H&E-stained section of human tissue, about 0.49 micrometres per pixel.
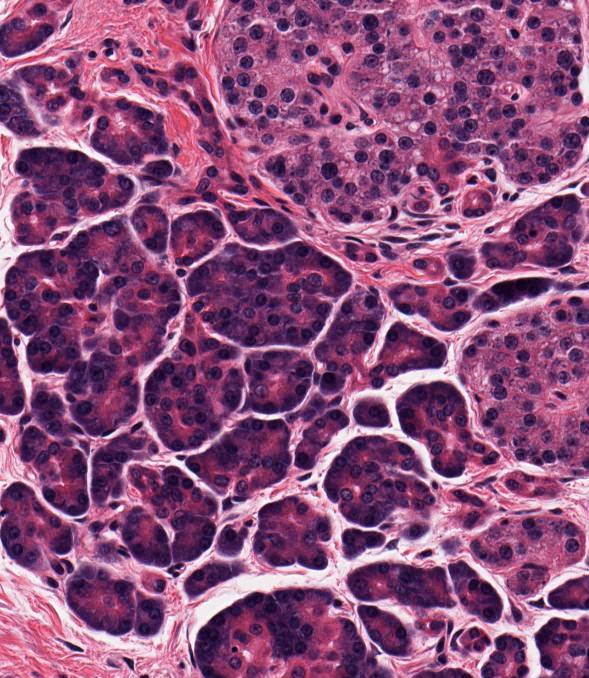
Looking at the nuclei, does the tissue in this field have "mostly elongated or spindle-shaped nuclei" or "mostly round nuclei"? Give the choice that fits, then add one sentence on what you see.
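Mostly round nuclei. The nuclei in the dark cell groups are round and lie toward the outer edge of each group.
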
